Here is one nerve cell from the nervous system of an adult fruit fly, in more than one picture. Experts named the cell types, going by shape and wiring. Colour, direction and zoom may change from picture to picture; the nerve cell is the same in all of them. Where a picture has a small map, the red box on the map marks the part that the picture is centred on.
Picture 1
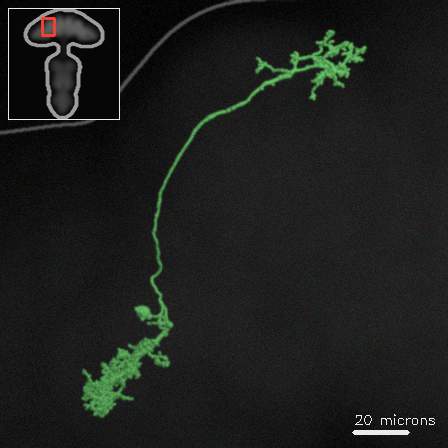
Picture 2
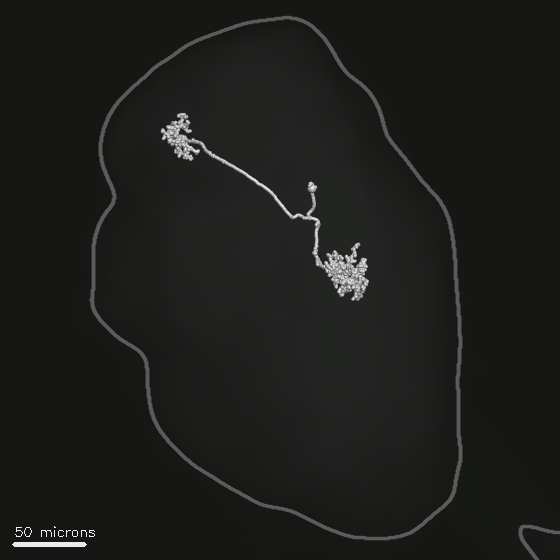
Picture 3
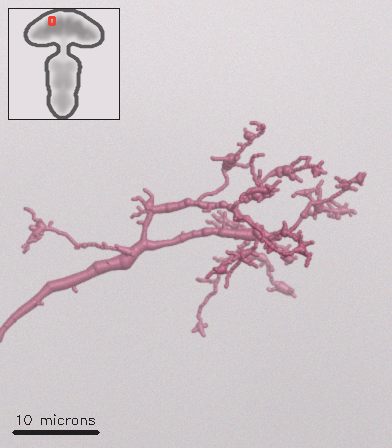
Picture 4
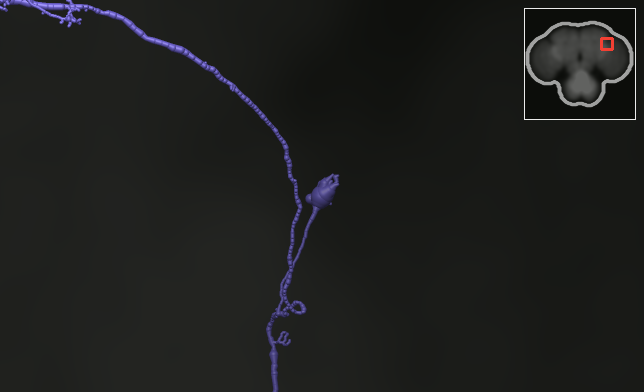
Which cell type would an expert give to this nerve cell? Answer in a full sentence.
The cell type is LC10a.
